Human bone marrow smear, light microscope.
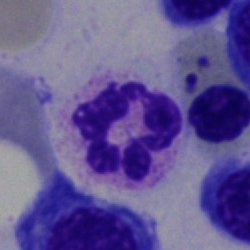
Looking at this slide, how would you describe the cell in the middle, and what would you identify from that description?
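The cell has a roughly round outline. Its nucleus is divided into more than three lobes, which form a ring around a pale central space. Chromatin within the lobes is dark purple and coarsely clumped. This is a segmented neutrophil.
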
